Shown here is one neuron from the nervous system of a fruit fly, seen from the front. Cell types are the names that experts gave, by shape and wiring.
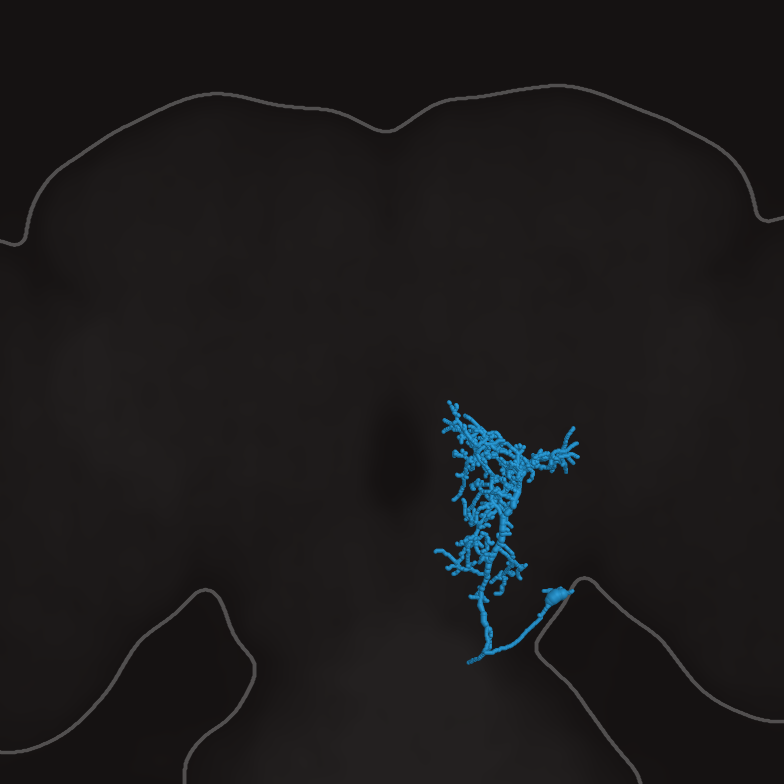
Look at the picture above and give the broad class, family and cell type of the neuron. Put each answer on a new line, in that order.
descending neuron
DNge
DNge083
